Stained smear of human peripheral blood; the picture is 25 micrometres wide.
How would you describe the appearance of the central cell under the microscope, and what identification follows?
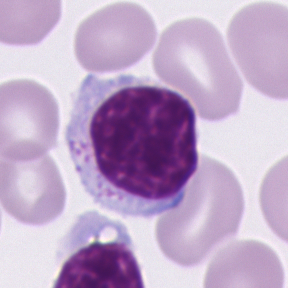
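Fine reddish-purple granules lie in the cytoplasm, gathered mostly on the left and lower-left side. The nucleus sits off-centre toward the right, so the widest band of cytoplasm is on the left. No nucleolus is visible in the nucleus, and the cytoplasm has no vacuoles. The cell is a large granular lymphocyte.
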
